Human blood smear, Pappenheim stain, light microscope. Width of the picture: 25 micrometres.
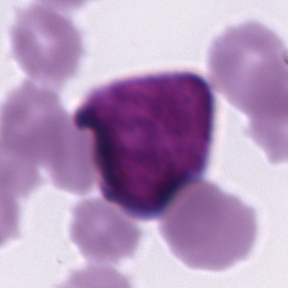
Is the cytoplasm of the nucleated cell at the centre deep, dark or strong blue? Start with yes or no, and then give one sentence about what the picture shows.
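Yes. Only a very thin rim of deep blue cytoplasm shows, mainly along the left and lower edges.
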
